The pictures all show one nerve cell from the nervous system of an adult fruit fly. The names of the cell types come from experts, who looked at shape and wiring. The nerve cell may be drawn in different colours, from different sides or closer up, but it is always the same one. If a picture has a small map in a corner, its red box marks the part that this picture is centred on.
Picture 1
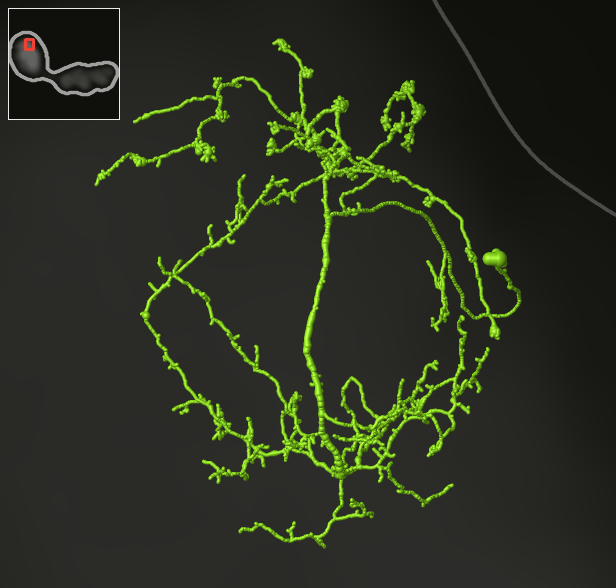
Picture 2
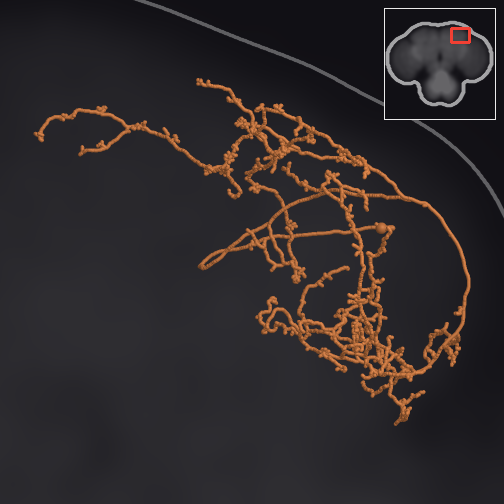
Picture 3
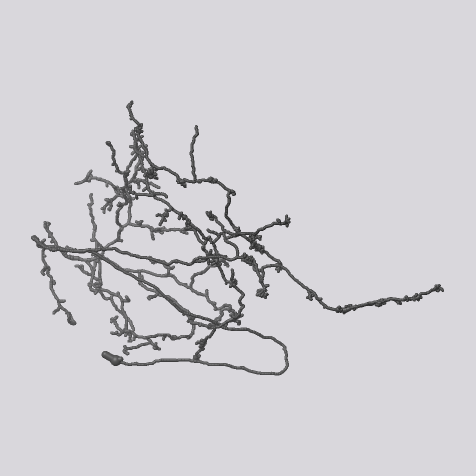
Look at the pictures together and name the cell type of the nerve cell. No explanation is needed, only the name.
CB2224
